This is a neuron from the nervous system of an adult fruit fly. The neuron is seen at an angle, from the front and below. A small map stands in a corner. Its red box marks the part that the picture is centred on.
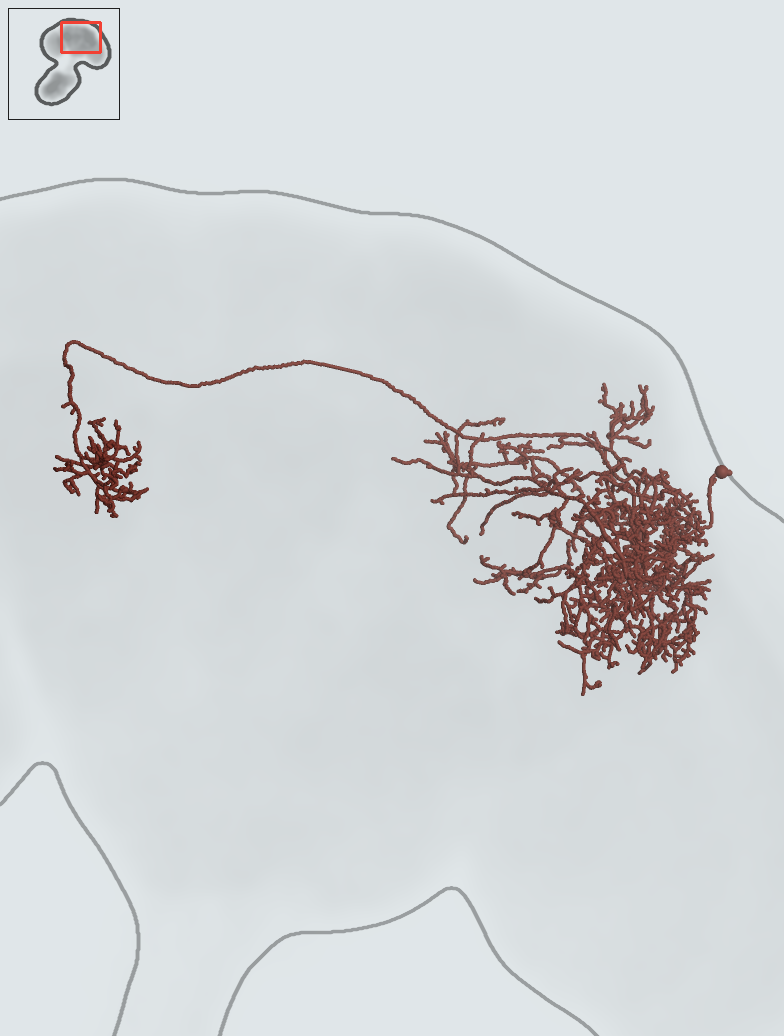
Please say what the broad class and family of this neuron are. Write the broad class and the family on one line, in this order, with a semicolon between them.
central-brain intrinsic neuron; hemilineage VLPl2_medial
